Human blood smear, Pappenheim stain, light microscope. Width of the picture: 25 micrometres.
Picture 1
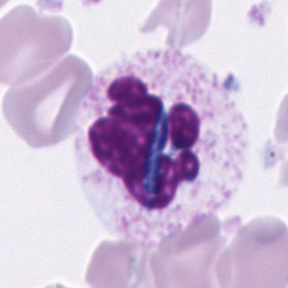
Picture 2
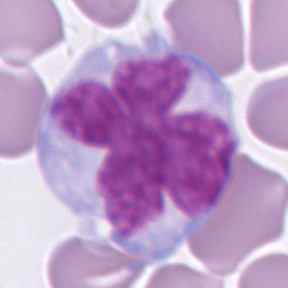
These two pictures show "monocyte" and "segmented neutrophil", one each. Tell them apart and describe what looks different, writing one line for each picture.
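Picture 1 shows a segmented neutrophil: Fine pinkish-lilac granules are scattered throughout the cytoplasm.
Picture 2 shows a monocyte: No distinct granules are visible in the cytoplasm.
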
